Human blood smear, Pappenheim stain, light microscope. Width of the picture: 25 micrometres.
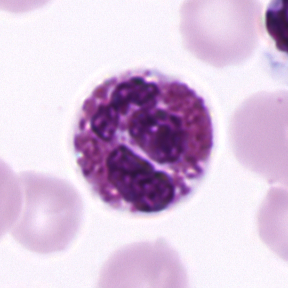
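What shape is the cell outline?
Round and smooth.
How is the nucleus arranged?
It is divided into several separate lobes, and no nucleoli are visible.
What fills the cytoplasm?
It is packed with coarse granules.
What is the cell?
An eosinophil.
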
